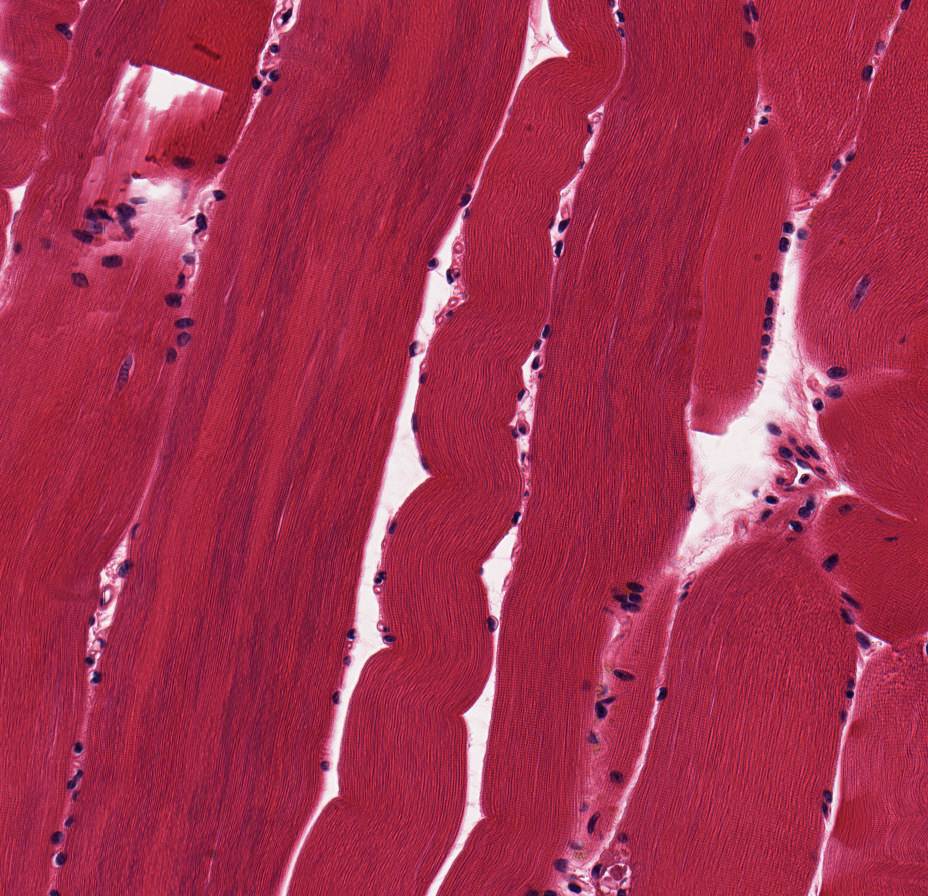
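Skeletal muscle, H&E. Notice the dark oval nuclei sitting at the edges of the fibres, not in their centres, and the deep, even red-pink of the fibre cytoplasm. Between fibres runs thin connective tissue carrying small capillaries and flattened nuclei; it widens into small cell-rich spaces at upper left and right of centre. You won't find any fat cells here.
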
